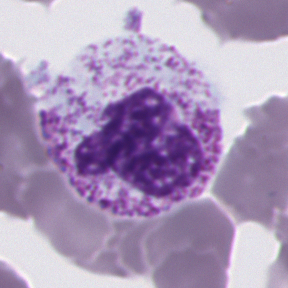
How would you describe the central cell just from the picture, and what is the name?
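In the lower half of the cell sits the nucleus, its chromatin staining dark purple. Many granules are scattered throughout the cytoplasm. From the top edge of the cell a small granular knob projects. Segmented neutrophil is the name of this cell.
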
